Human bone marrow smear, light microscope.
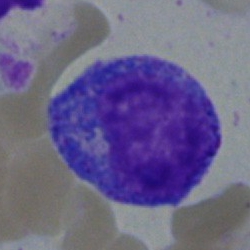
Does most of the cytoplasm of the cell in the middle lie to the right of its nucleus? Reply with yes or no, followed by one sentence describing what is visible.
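No. The rim of cytoplasm is widest on the left side of the cell.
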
